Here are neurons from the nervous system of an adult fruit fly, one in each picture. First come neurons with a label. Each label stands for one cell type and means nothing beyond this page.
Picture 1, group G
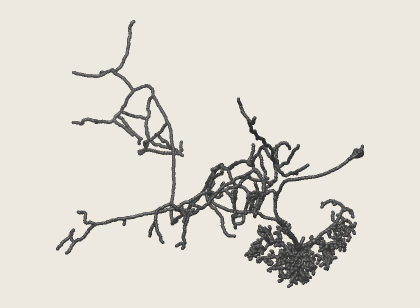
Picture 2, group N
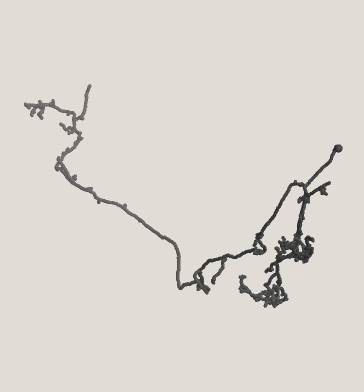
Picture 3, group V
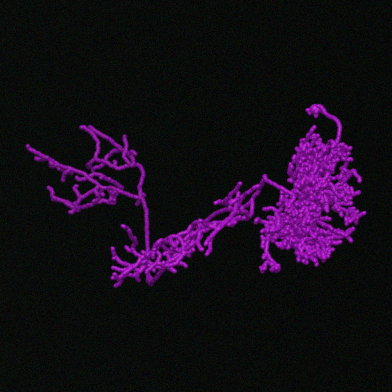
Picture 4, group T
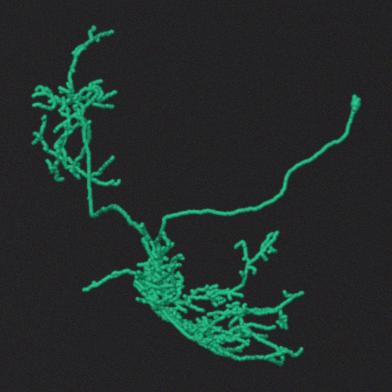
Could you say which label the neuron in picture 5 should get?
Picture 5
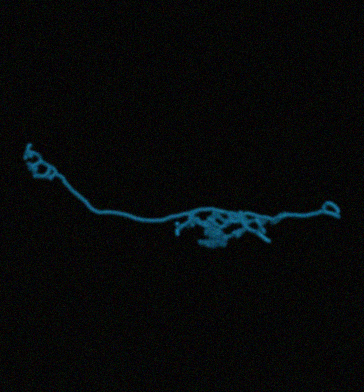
group G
